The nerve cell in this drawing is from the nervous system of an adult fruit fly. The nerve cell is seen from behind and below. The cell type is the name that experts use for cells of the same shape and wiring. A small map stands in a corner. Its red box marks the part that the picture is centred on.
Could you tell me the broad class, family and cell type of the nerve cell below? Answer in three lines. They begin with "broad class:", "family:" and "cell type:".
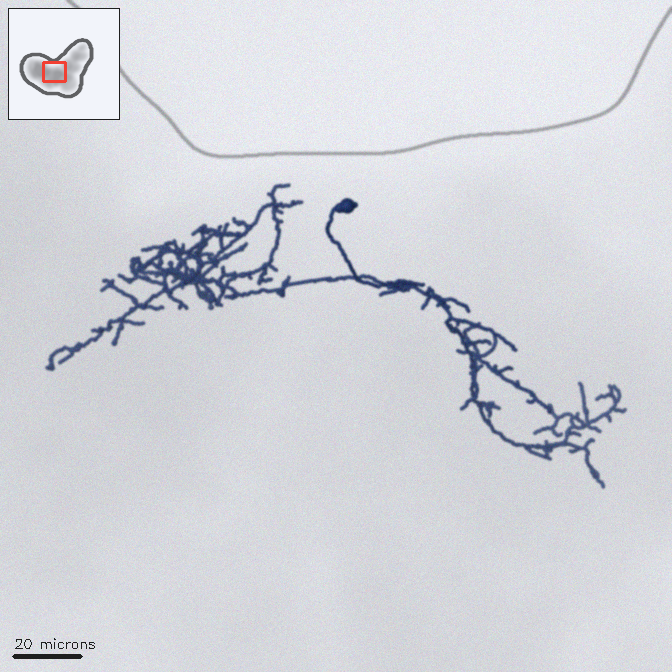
broad class: central-brain intrinsic neuron
family: hemilineage DM3_dorso_lateral
cell type: SMP317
